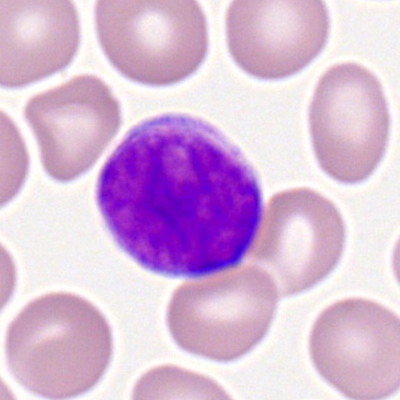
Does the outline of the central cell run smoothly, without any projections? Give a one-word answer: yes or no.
Yes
